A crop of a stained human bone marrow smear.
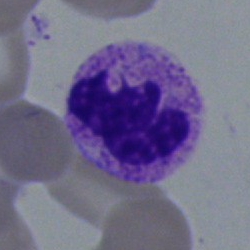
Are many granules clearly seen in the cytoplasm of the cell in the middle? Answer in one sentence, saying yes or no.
Yes, within its cytoplasm there are many visible granules.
